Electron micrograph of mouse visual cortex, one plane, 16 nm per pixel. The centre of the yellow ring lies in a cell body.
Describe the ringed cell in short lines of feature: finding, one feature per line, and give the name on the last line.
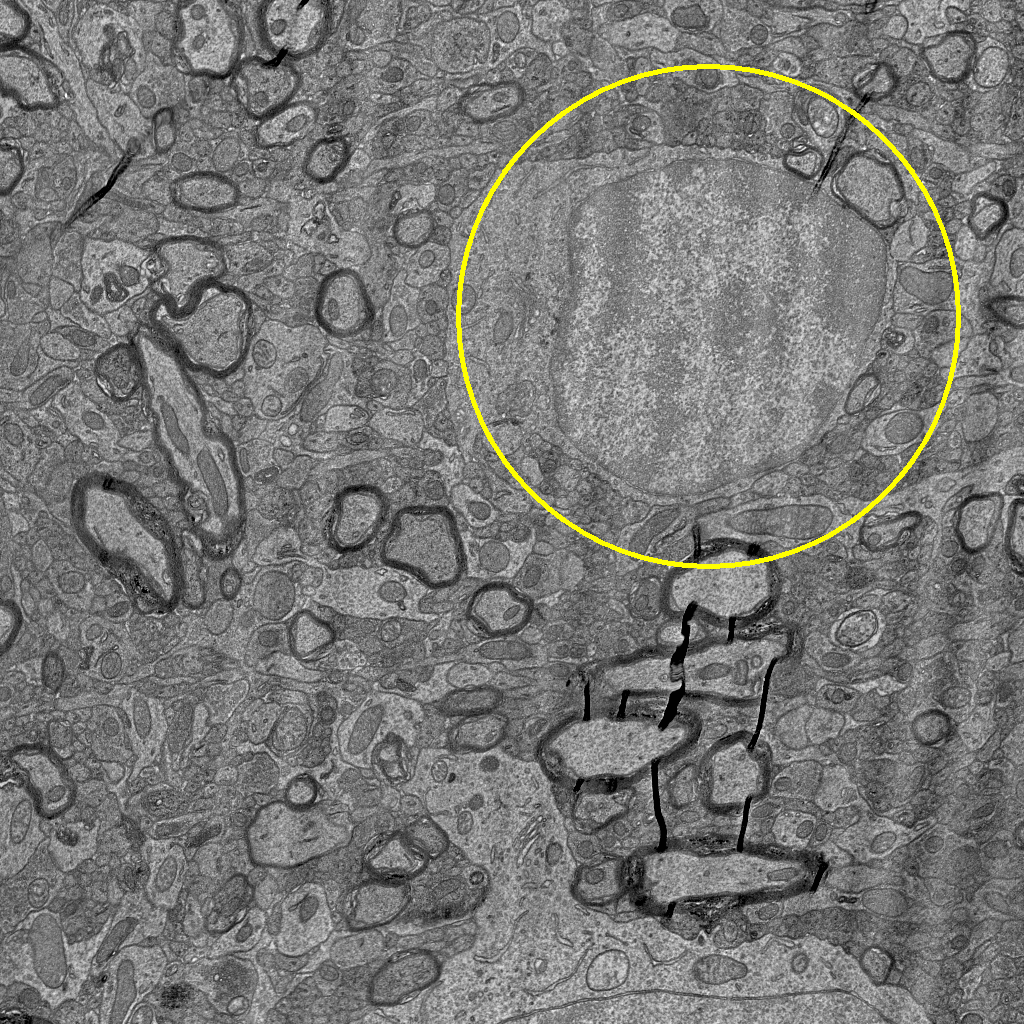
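Nuclear envelope: smooth, no deep infoldings
Chromatin: patchy, darker and paler zones mottled across
Nucleolus: none distinct in this plane
Neighbours: myelinated axons lying against the body, upper right
Cell: oligodendrocyte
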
